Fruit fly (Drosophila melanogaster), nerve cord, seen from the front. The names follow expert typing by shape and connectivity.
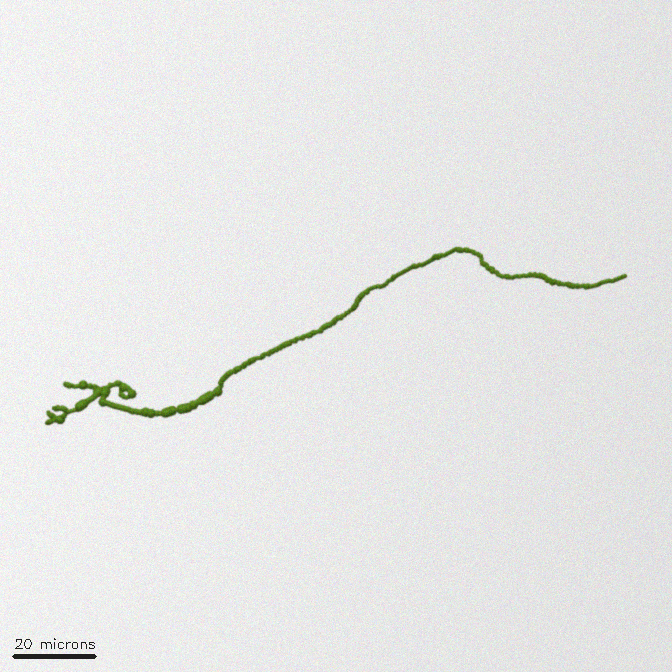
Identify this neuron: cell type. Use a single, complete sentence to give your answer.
The single neuron here is of type WG1.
